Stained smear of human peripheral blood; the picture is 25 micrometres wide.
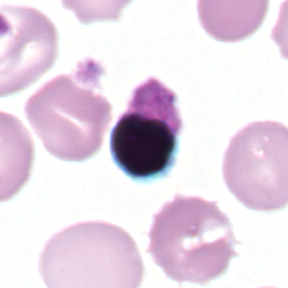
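Normoblast: look at the cell in the middle of this stained smear of peripheral blood. Its chromatin is very dark and dense, almost uniformly purple-black. Around the nucleus the cytoplasm makes only a very thin rim, and where you can see that rim it is pale blue. Notice too that the lower outline of the cell is smooth and rounded.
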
